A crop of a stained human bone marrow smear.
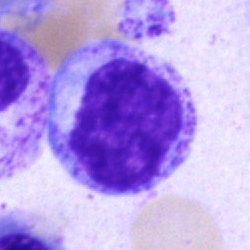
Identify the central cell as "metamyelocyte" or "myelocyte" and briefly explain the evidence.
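This is a myelocyte.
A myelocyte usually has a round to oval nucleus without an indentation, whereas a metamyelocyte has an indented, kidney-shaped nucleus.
Here the nucleus sits off-centre, toward the right side of the cell. The cytoplasm is pale blue, with a pale, nearly clear zone beside the nucleus on its left side. Fine purple granules are scattered through the cytoplasm and are most visible near the cell edge.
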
